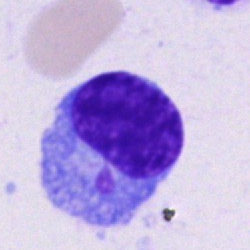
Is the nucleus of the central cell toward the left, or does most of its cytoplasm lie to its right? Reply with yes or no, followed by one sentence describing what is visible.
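No. The nucleus sits eccentrically, pushed toward the upper right of the cell.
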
